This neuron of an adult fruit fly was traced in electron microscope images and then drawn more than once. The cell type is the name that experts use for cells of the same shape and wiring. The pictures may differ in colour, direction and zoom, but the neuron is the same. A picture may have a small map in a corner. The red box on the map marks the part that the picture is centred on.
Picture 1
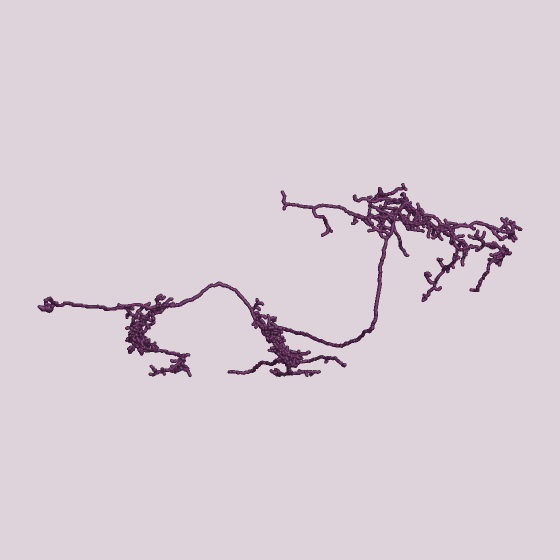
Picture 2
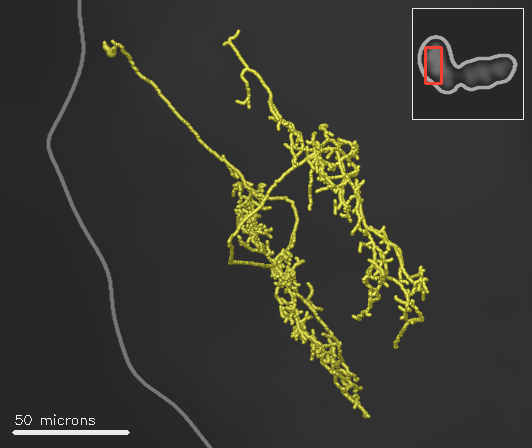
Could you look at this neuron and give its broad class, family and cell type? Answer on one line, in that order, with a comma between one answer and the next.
central-brain intrinsic neuron, hemilineage CREa1_ventral, mAL_m1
